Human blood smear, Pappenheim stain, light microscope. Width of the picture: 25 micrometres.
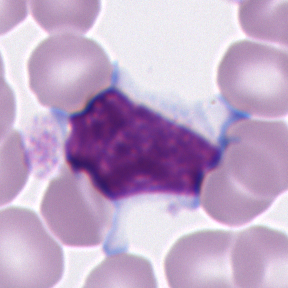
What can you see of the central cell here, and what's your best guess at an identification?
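Pressed into shape by the surrounding red cells, the cell has an angular outline. Its nucleus measures about 14 by 9 micrometres, with deep purple chromatin of a mottled, patchy texture. The cytoplasm is pale blue, and fine pale blue strands of it reach from the cell edge into the gaps between red cells. The cell is a large granular lymphocyte.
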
